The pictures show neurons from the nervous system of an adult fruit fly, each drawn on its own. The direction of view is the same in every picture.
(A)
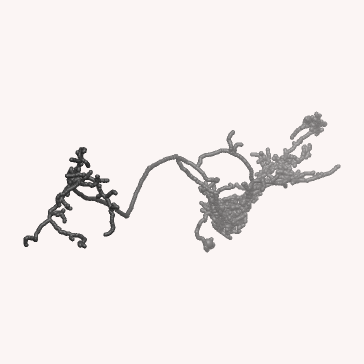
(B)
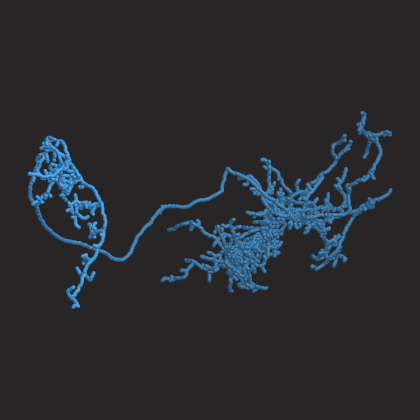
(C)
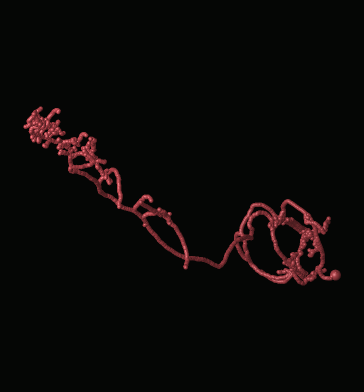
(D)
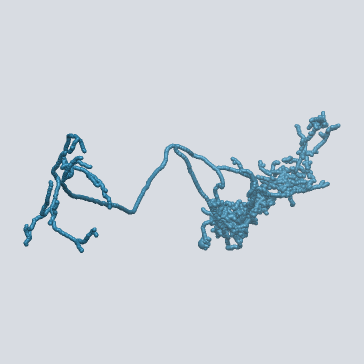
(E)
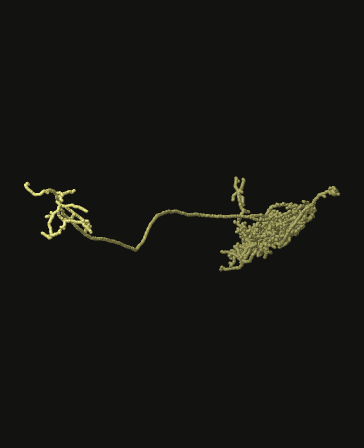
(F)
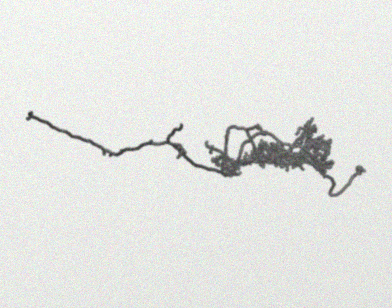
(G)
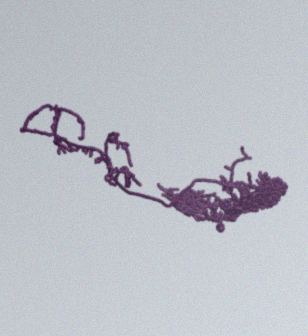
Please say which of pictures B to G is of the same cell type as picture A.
Picture D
